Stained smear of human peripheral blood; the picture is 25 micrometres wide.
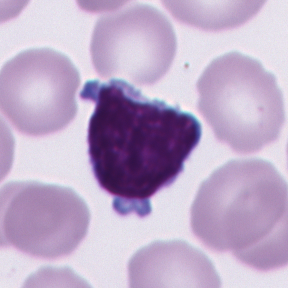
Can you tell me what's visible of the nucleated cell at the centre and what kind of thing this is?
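Small pale blue buds of cytoplasm protrude from the lower edge. A pale blue cytoplasmic knob projects at the upper left corner. Nucleus without visible nucleoli. Cytoplasm free of visible granules. Typical lymphocyte.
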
